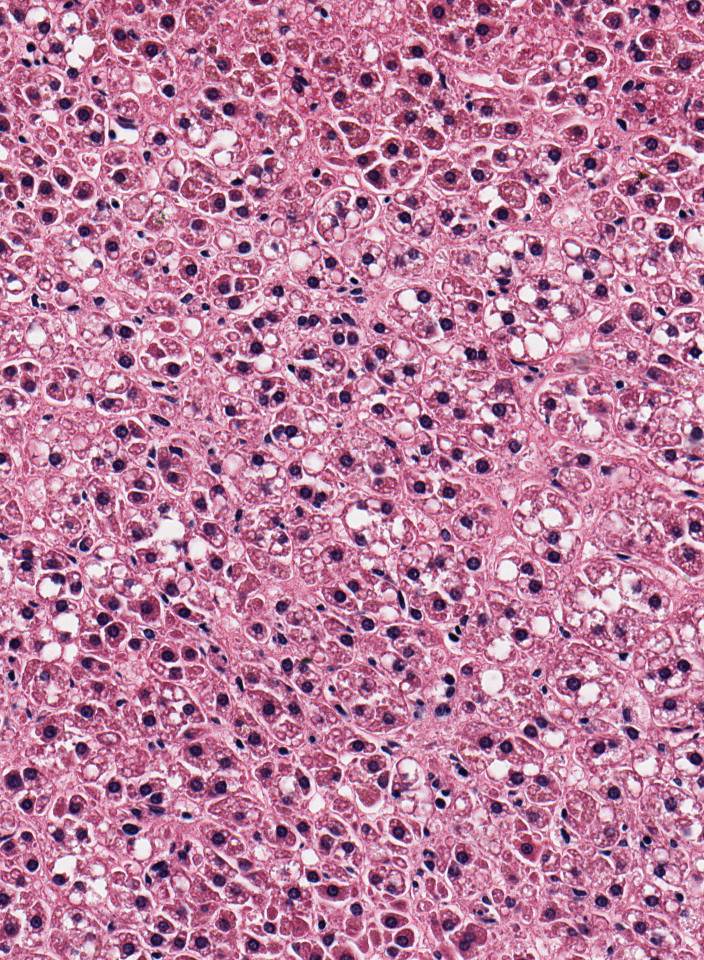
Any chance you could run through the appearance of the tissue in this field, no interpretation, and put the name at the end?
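Closely packed cords and nests of cells occupy the whole field, divided only by thin, delicate partitions. The main cells are large, polygonal and epithelial, with sharply outlined borders. Most contain a single round, centrally placed nucleus, many with a visible nucleolus. Their cytoplasm is pink and finely granular. The tissue is adrenal gland.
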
